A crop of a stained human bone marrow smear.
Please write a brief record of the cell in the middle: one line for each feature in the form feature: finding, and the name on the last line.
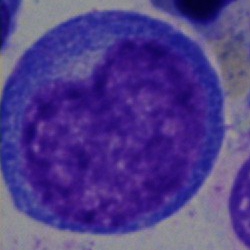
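Notch: upper edge of nucleus
Nuclear size: fills most of cell
Chromatin: finely stippled, scattered pale spots, not coarsely clumped
Cytoplasm: deep blue rim around nucleus
Cell: promyelocyte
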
